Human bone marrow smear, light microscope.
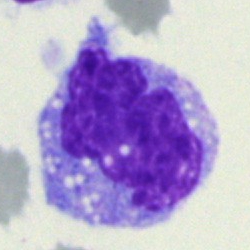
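Monocyte, central cell, stained human bone marrow smear. Its outline is roughly round to oval, with the widest cytoplasm below and left of the nucleus. Many small round clear vacuoles are scattered through the cytoplasm. A small pointed cytoplasmic projection sticks out at the top of the cell.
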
